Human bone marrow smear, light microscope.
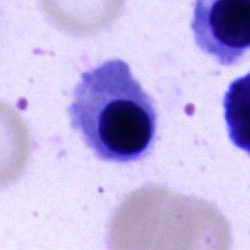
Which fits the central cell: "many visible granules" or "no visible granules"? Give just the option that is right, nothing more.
No visible granules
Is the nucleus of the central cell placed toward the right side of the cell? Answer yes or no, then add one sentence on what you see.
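Yes. The nucleus lies off-centre, toward the lower right of the cell.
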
